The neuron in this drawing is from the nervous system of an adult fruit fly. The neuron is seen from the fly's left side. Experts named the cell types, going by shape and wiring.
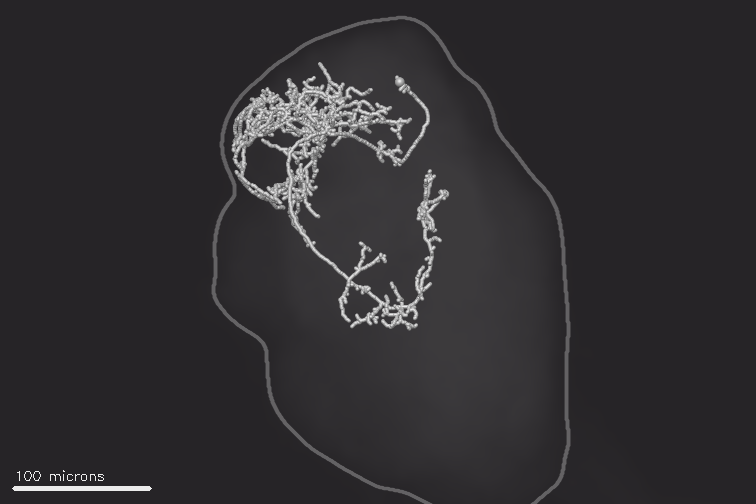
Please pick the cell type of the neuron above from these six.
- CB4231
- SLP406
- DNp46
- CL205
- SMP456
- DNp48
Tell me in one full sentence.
The single neuron here is of type SMP456.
